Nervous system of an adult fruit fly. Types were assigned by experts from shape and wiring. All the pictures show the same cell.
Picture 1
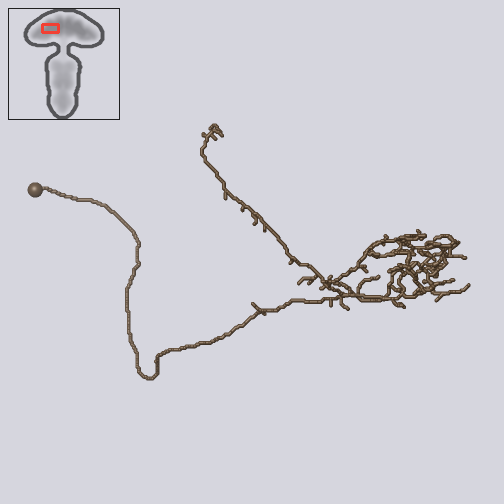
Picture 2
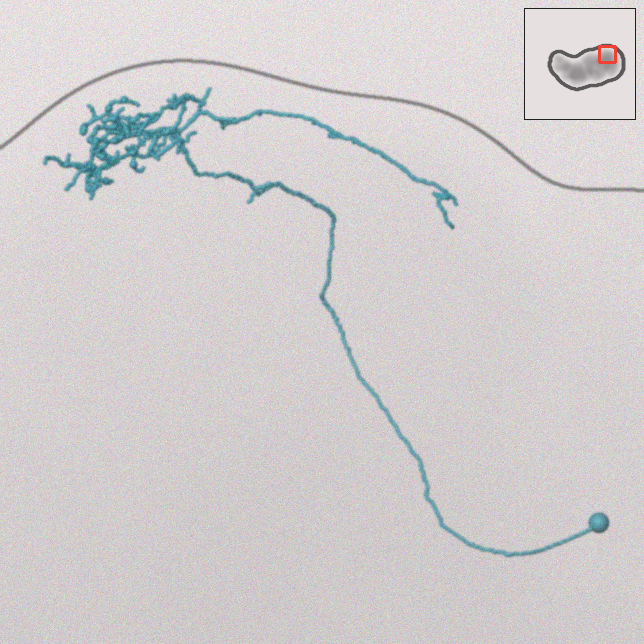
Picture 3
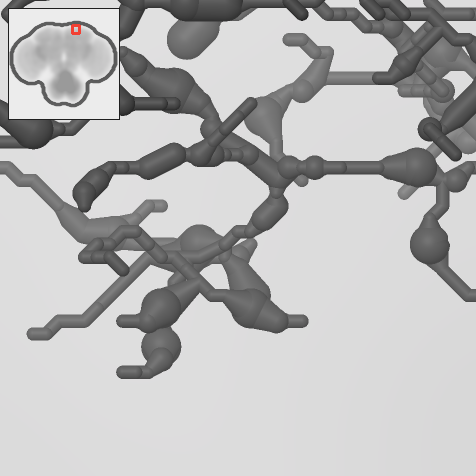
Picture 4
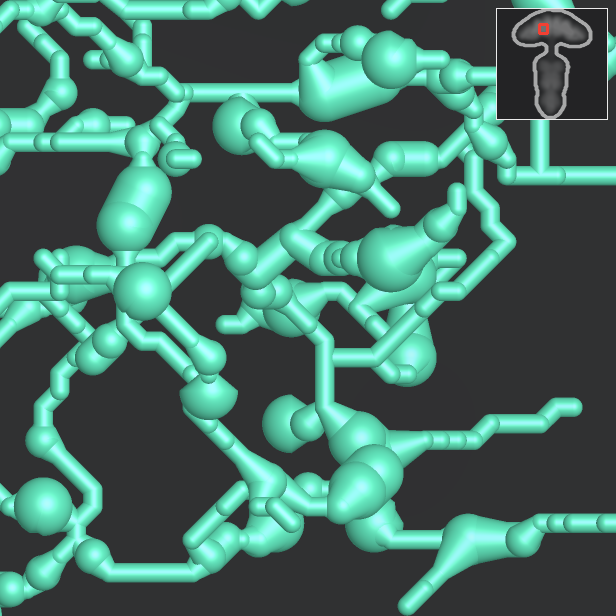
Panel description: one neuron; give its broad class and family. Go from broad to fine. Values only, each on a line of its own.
central-brain intrinsic neuron
hemilineage SLPpl3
